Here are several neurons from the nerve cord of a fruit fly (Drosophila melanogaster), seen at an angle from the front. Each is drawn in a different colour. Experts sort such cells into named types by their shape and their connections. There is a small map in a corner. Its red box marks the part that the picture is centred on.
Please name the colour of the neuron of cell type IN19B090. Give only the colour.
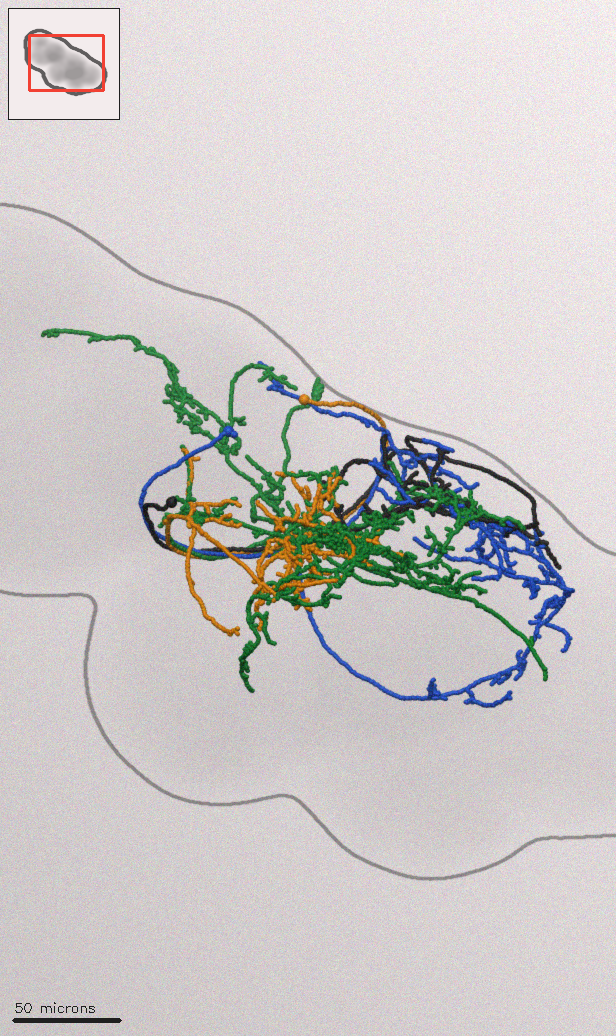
orange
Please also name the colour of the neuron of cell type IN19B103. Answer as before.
black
